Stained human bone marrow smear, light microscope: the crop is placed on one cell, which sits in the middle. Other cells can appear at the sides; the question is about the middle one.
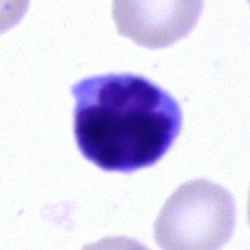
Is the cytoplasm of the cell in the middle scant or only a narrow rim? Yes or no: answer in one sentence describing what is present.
Yes, the cell has scant cytoplasm, no more than a thin rim.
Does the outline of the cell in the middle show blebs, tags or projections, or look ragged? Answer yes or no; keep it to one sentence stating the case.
Yes, the cell is bounded by a rough outline rather than a smooth one.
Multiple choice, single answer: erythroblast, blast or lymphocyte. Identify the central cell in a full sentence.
The cell in the middle of this crop is a lymphocyte.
